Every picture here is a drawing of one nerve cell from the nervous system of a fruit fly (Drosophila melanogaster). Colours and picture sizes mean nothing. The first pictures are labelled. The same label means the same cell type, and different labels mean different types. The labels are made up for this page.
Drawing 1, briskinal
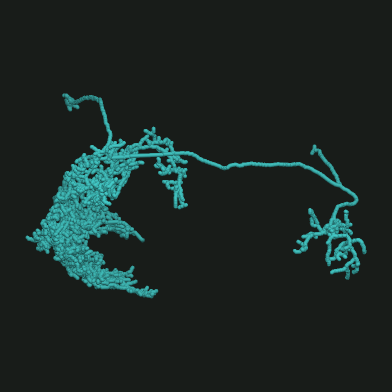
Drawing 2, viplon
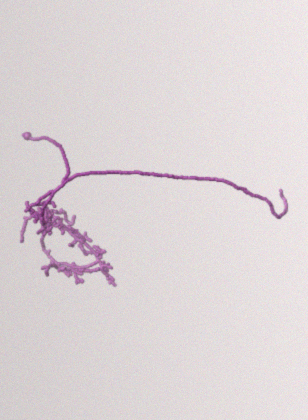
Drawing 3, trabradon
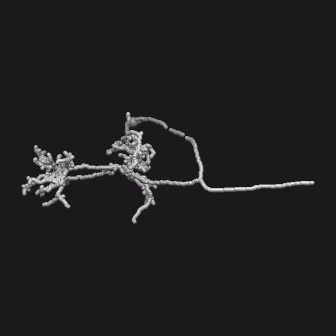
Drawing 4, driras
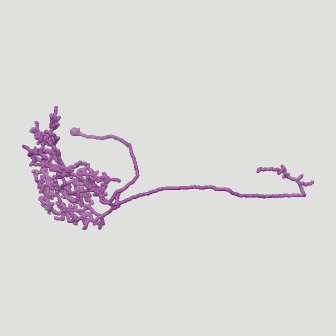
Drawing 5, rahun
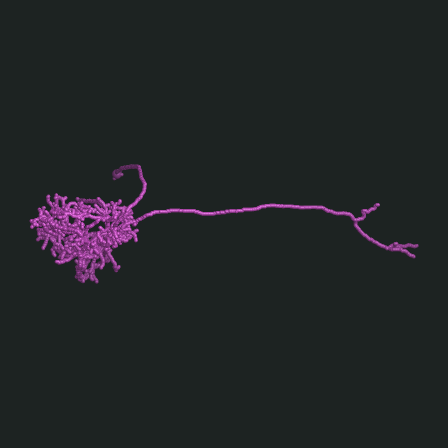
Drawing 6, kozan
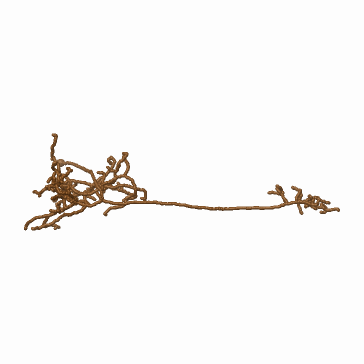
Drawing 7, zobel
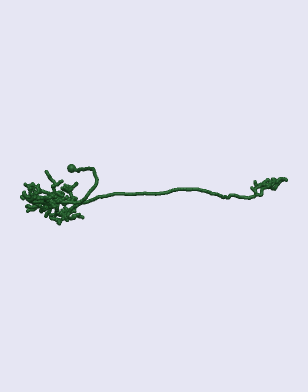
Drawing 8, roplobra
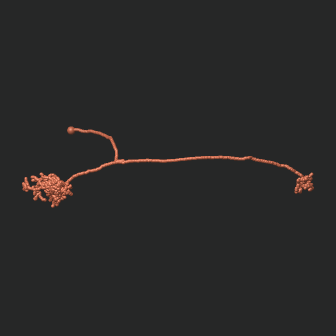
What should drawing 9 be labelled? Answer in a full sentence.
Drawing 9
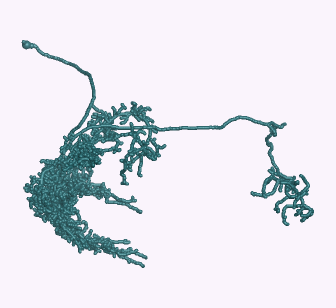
It belongs to briskinal.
